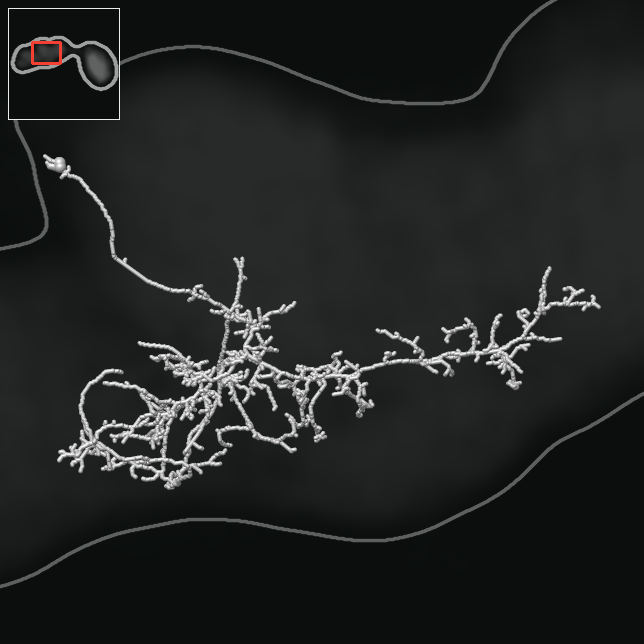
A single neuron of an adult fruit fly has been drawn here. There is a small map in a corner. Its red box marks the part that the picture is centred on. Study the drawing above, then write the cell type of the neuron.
IN12A034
